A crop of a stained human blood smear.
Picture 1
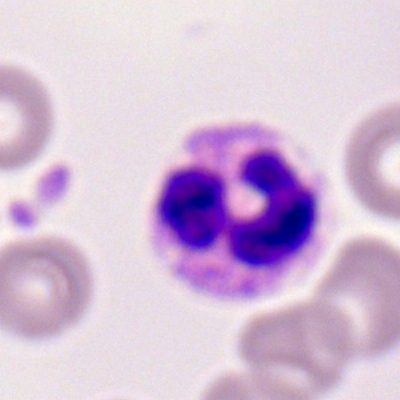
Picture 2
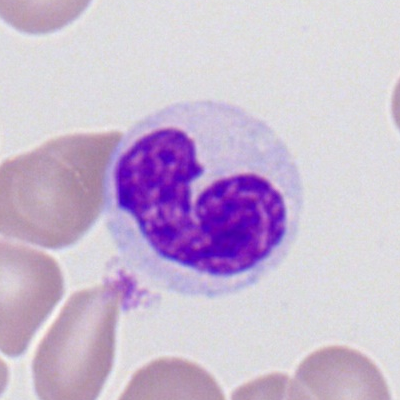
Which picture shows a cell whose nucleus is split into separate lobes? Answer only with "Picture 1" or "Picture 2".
Picture 1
